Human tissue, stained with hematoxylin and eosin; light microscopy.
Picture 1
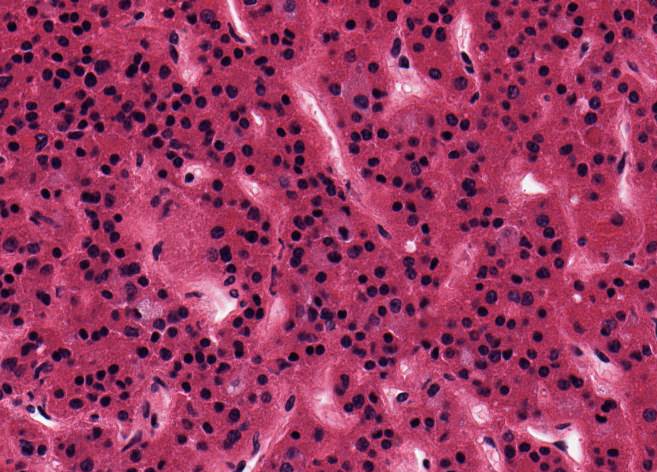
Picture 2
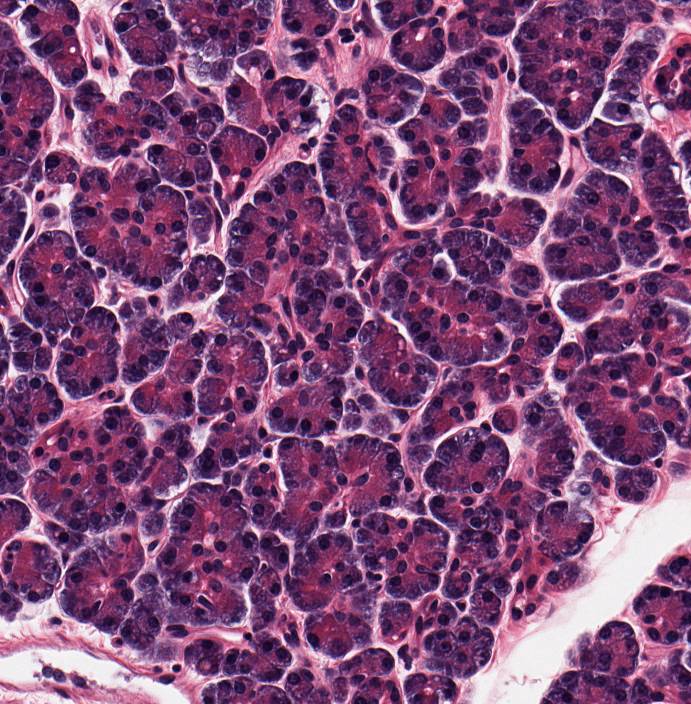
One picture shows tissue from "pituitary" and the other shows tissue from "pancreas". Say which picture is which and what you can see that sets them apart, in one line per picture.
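The field in picture 1 comes from the pituitary. Closely packed cells form solid sheets and cords across the whole field, with no gland lumens.
The field in picture 2 comes from the pancreas. Closely packed rounded acini fill almost the whole field with only scant stroma between them.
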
